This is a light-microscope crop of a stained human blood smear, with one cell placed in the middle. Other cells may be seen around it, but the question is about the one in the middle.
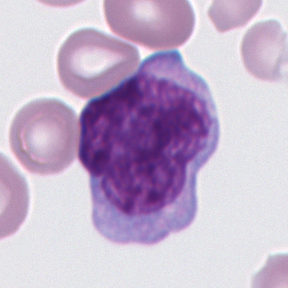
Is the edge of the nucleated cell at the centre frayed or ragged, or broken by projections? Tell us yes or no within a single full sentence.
Yes, this cell has an outline that is rough instead of smooth.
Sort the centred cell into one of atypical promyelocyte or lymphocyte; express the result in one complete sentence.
The central cell shown in this smear crop is an atypical promyelocyte.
